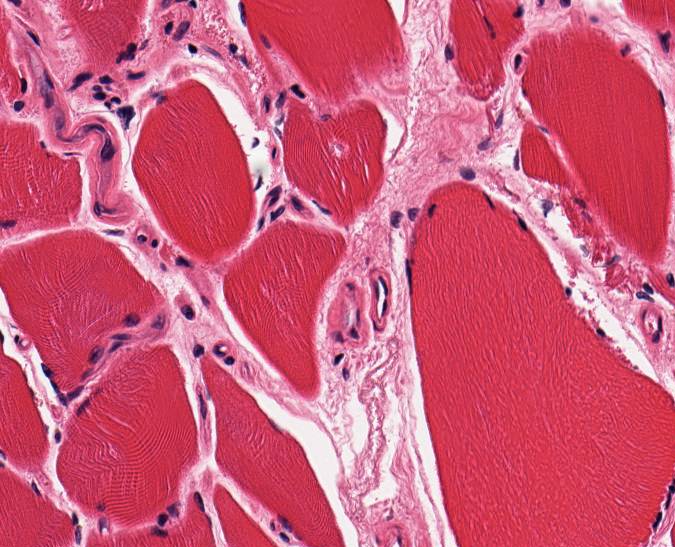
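Skeletal muscle. Fibres vary markedly in size, the largest lying lower right. Dark nuclei sit at fibre edges and in intervening connective tissue, not centrally. A broad, roughly vertical band of pale pink loose connective tissue crosses the middle, carrying small blood vessels just left of the largest fibre.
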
